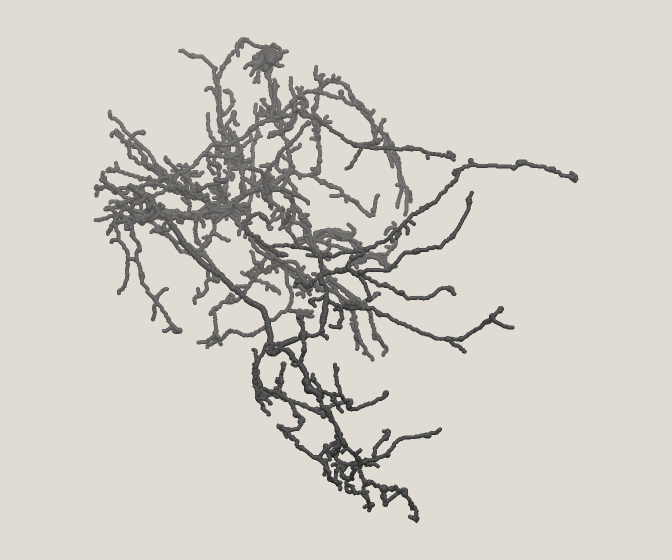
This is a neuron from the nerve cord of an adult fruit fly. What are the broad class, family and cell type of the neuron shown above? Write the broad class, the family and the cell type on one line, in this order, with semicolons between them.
nerve-cord intrinsic neuron; hemilineage 19B; IN19B007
